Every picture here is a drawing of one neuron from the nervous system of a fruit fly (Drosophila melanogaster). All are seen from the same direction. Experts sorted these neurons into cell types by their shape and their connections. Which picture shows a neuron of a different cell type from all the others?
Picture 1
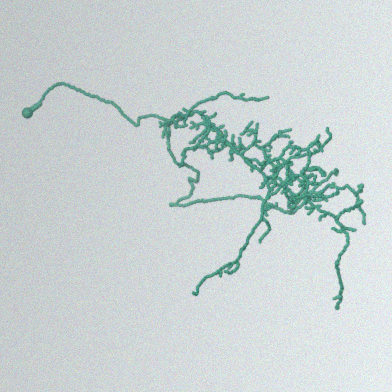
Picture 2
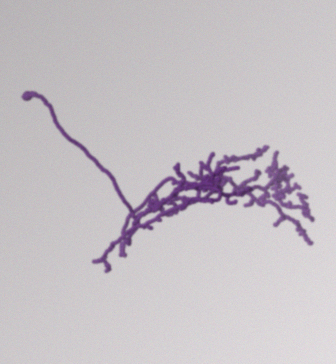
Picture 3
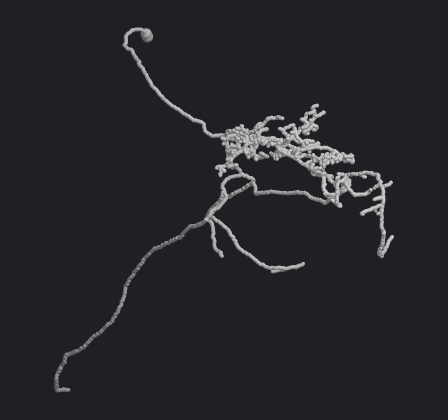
2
